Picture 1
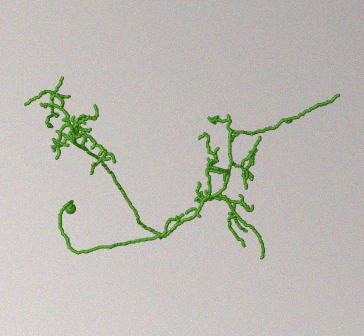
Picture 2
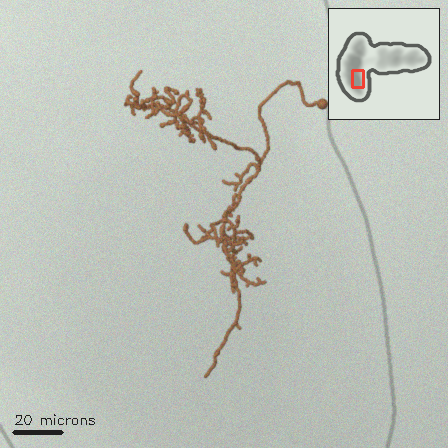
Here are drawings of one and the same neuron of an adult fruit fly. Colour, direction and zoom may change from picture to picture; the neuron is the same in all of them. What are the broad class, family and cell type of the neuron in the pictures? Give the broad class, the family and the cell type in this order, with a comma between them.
central-brain intrinsic neuron, hemilineage DM3_dorso_lateral, SMP319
